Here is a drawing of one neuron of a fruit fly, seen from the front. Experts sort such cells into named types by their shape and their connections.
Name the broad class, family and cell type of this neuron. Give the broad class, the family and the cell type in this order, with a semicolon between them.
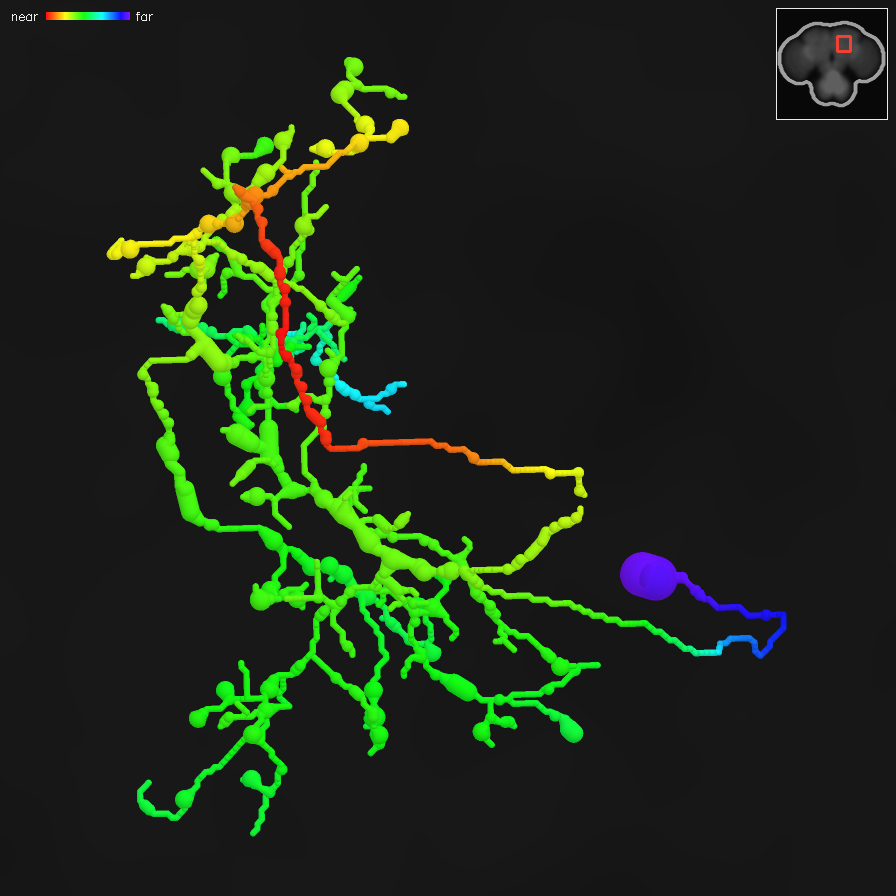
central-brain intrinsic neuron; hemilineage DL1_ventral; CL280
